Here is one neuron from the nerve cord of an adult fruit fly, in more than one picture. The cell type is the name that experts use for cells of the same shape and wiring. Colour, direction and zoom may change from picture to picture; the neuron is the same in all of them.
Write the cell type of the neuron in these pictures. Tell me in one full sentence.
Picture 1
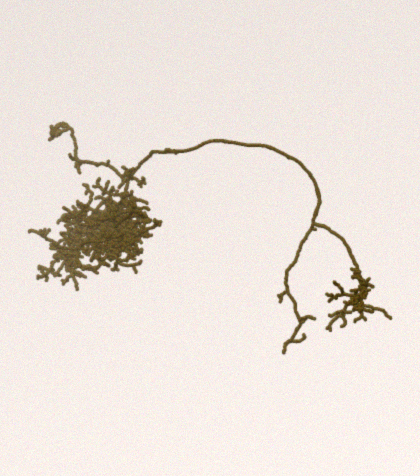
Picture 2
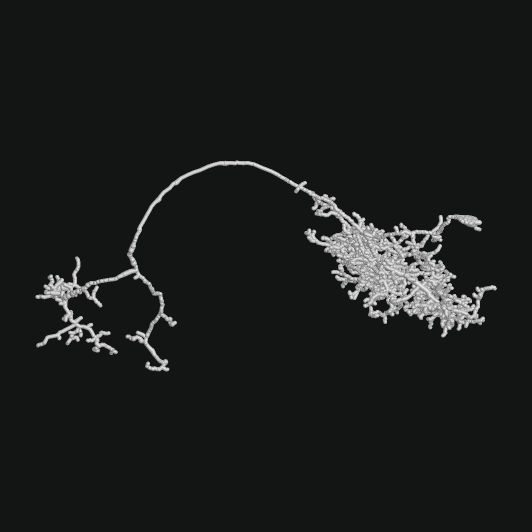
The neuron belongs to cell type IN19A014.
